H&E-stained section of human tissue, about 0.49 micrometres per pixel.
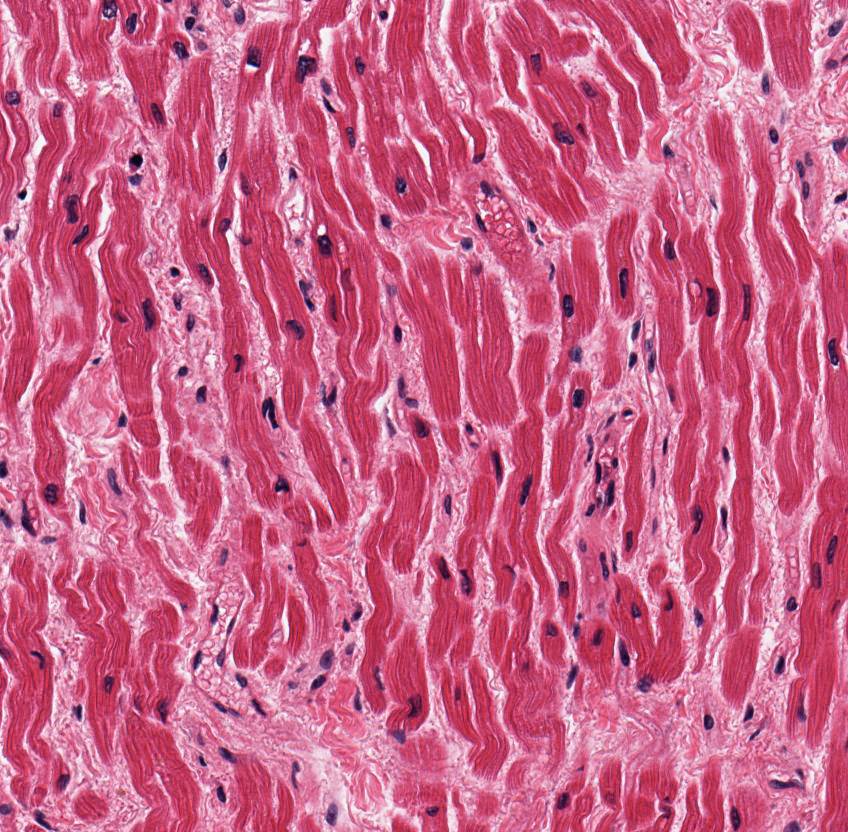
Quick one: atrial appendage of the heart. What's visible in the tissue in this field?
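Elongated eosinophilic muscle fibres run roughly from top to bottom across the whole field, many of them following a wavy course. Their oval, dark nuclei sit within the middle of the fibres. Some fibres can be seen splitting into branches.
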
